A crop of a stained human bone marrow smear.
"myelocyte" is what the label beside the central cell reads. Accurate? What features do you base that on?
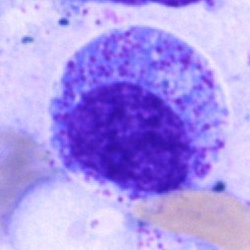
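Pale blue cytoplasm, with many purple-red granules scattered through it, is what settles it. This is a promyelocyte, not a myelocyte.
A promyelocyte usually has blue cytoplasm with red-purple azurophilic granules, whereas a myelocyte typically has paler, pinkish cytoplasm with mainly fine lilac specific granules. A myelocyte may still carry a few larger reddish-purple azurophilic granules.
Here, though, the granules are many.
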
